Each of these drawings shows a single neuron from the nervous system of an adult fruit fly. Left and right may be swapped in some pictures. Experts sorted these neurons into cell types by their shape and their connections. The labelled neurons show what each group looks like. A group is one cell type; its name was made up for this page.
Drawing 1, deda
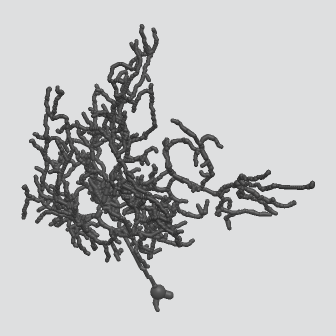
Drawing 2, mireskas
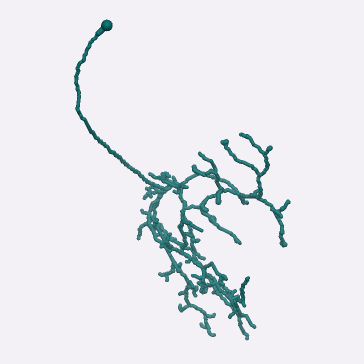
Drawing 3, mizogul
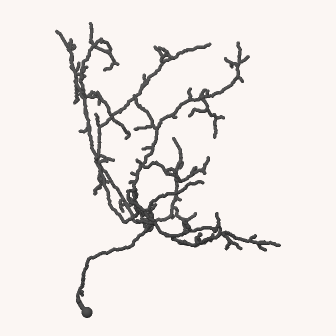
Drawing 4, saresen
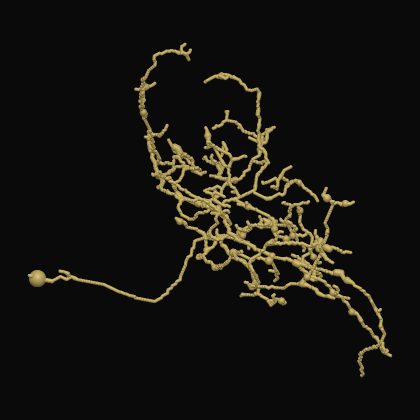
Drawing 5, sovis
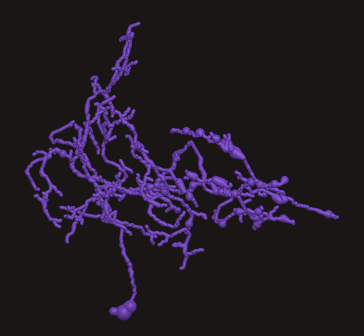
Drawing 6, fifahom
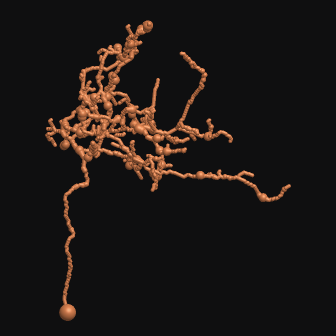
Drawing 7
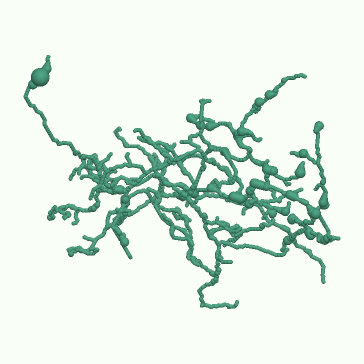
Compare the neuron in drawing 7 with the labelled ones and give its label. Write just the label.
sovis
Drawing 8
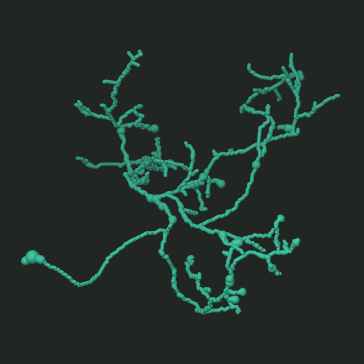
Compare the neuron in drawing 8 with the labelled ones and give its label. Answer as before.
mizogul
